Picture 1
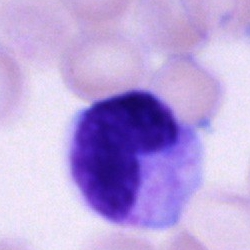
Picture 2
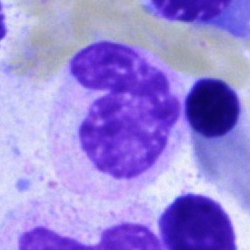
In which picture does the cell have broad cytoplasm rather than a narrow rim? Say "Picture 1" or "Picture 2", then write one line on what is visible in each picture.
Picture 2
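In picture 1: The nucleus fills most of the cell.
In picture 2: The cytoplasm is plentiful and pale pinkish-lilac.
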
